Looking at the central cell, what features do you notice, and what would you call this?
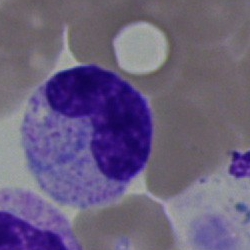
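Nucleus toward upper right of the cell. Chromatin dense, dark purple. Cytoplasm plentiful, pale lilac-grey, with fine purple granules scattered through it. Band neutrophil.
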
